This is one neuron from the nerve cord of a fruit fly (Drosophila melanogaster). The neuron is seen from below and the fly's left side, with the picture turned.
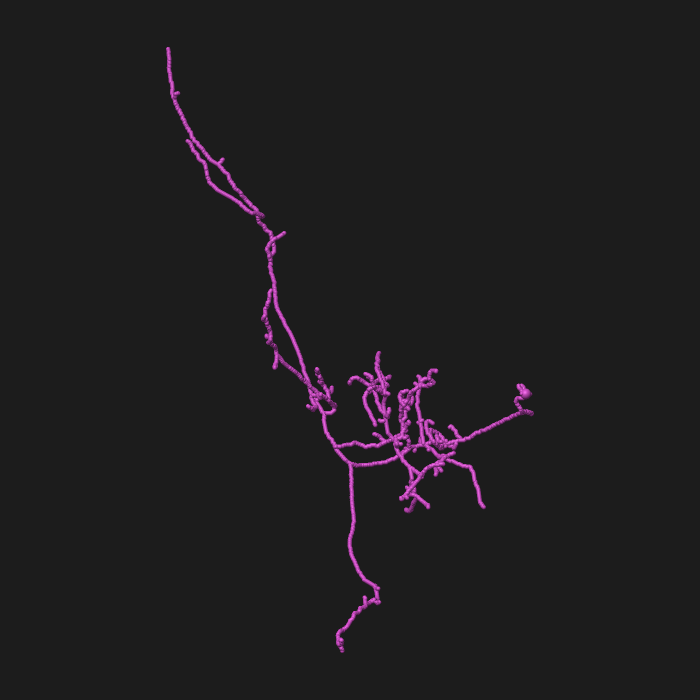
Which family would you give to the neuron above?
hemilineage 07B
